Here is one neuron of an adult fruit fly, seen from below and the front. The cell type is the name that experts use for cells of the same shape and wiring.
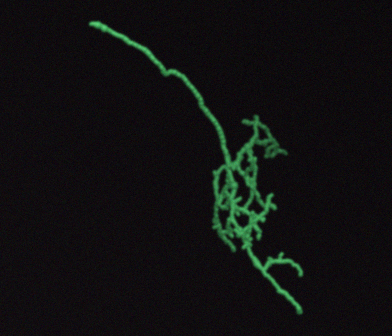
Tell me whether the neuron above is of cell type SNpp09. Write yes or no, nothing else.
yes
